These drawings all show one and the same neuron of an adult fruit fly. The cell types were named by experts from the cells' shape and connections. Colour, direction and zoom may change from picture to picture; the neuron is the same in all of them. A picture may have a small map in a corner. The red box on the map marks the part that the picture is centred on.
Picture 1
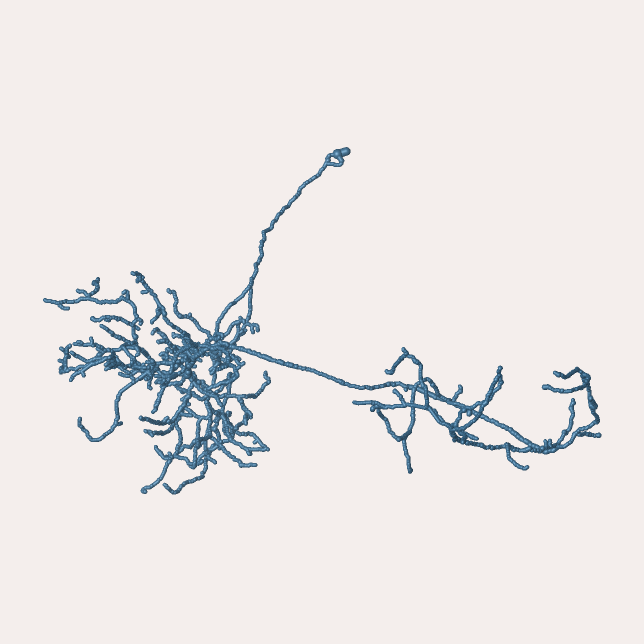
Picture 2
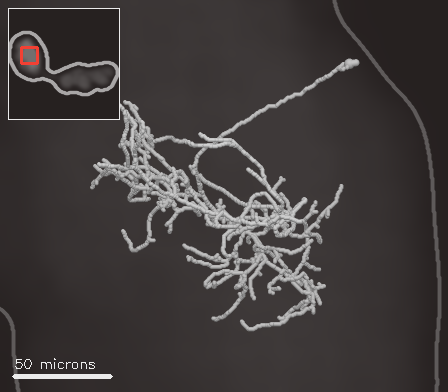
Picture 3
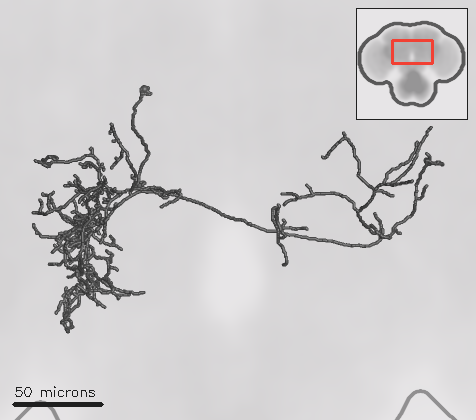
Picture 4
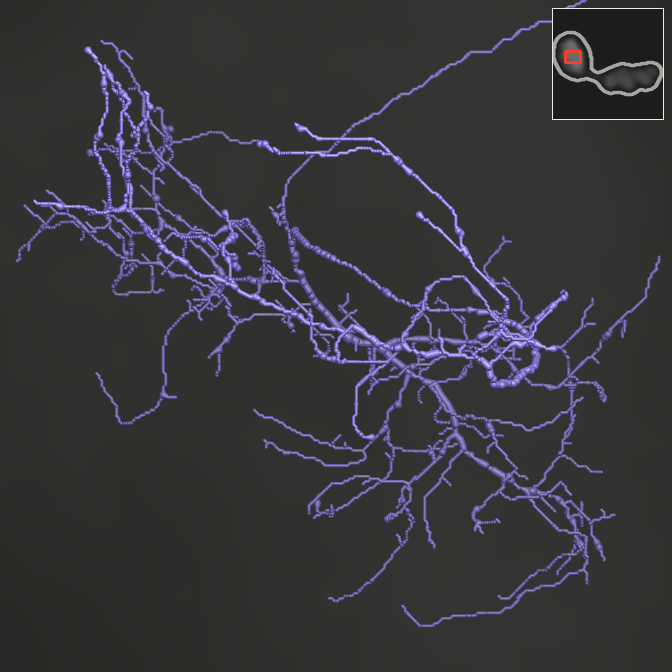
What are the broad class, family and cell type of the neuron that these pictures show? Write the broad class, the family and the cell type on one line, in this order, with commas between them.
central-brain intrinsic neuron, hemilineage DM6_central1, PLP301m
